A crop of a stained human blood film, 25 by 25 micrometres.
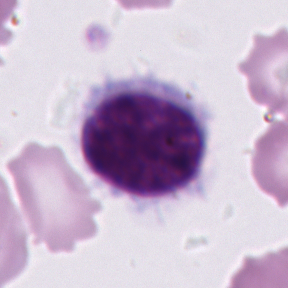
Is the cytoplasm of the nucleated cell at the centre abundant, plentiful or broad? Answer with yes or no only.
No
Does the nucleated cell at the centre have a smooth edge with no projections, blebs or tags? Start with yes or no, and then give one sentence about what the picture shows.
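No. Many fine hair-like projections stick out from the cell's border all around it.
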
